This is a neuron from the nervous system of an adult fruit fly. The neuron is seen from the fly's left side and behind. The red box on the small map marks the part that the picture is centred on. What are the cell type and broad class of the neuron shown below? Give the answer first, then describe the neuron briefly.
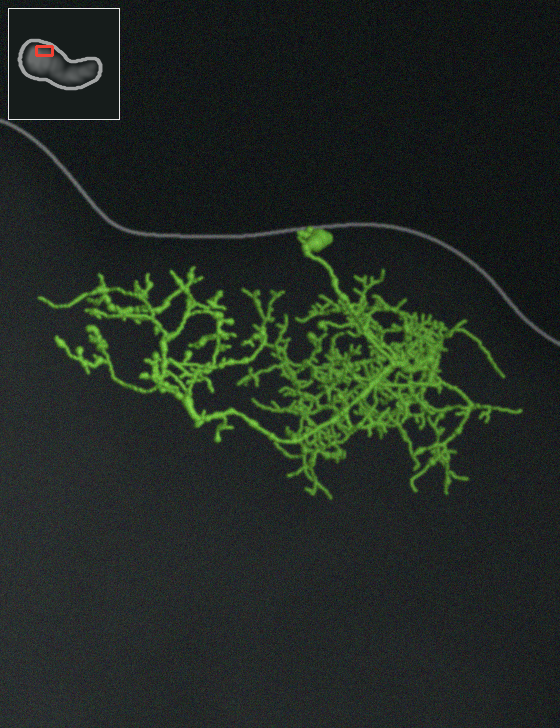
The cell type is SLP411. Its broad class is central-brain intrinsic neuron. The picture shows more than a hundred branch ends. As drawn here it is wider than it is tall.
